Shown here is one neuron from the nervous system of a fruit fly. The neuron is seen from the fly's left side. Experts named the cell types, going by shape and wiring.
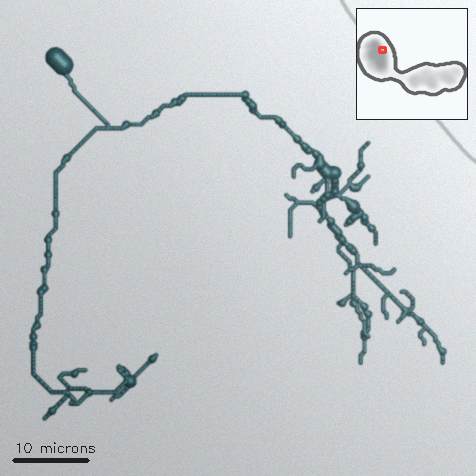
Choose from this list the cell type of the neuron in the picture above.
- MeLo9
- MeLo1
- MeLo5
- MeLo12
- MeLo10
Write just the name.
MeLo5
